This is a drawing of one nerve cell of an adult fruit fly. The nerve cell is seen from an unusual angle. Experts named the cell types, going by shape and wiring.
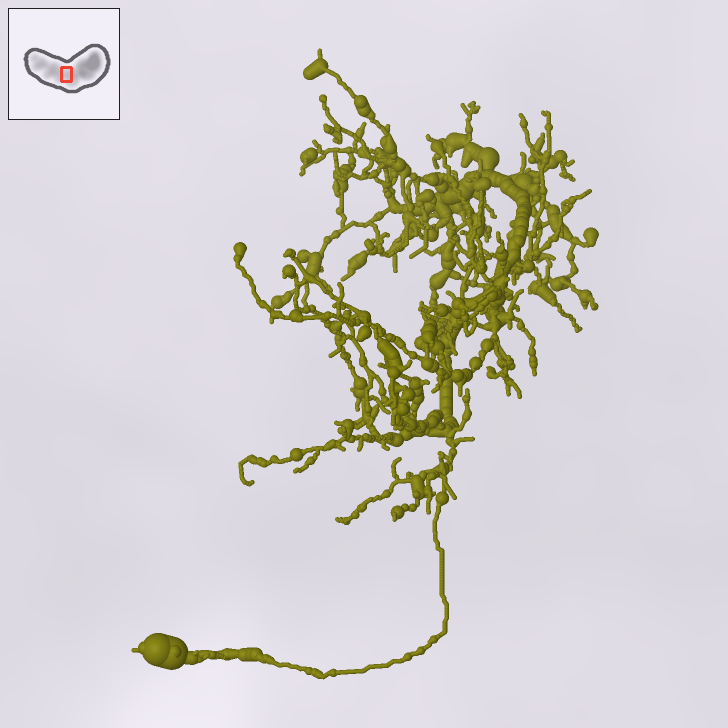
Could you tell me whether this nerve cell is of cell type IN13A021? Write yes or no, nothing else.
yes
